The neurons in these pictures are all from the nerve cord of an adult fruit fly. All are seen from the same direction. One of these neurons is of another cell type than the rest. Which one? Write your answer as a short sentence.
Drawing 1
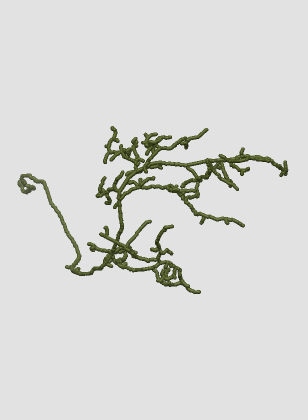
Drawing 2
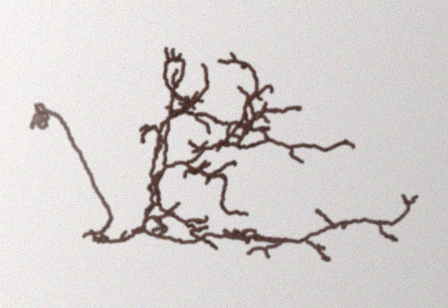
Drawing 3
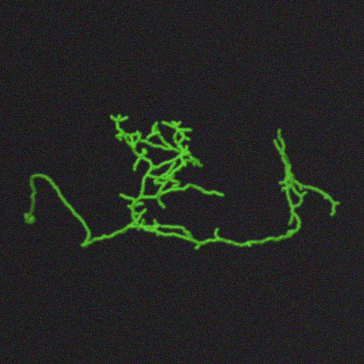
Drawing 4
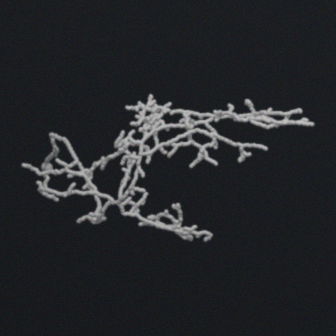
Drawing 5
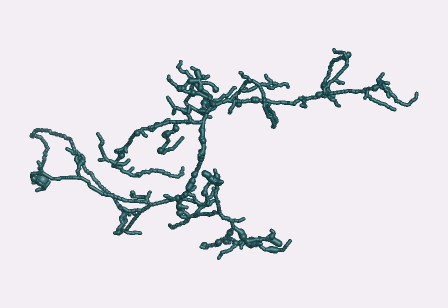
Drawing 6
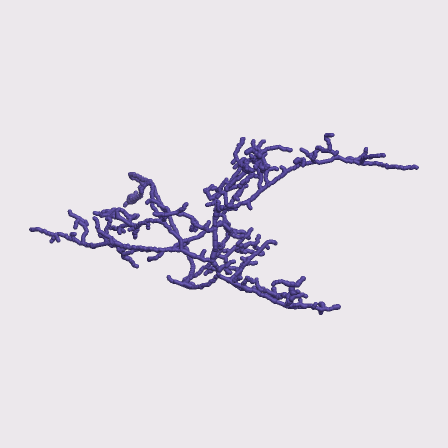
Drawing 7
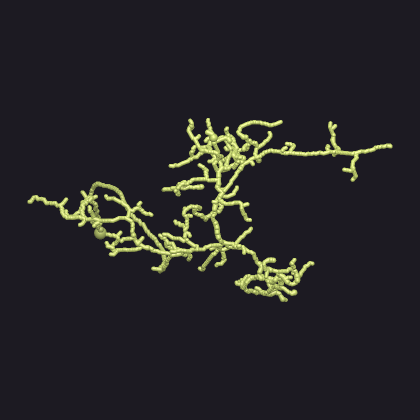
Drawing 3 is the odd one out.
